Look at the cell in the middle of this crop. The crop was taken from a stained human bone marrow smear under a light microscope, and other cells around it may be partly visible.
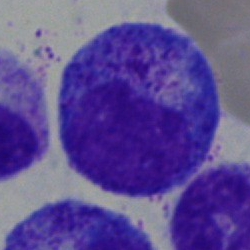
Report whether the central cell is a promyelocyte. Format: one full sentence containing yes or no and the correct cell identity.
Yes, the cell shown in the middle is a promyelocyte.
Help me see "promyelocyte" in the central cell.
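Yes, this is a promyelocyte, and the deep blue cytoplasm goes with that.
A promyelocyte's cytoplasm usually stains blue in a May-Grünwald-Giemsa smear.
The nucleus sits low in the cell, with most of the cytoplasm above it, and its chromatin stains dark purple. Just above the nucleus there's a paler area in the cytoplasm.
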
